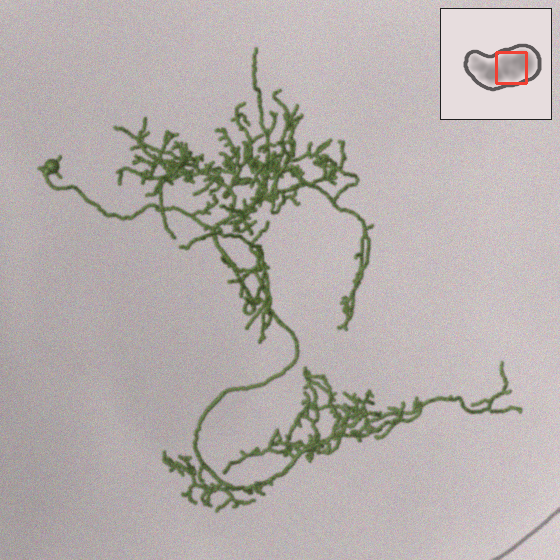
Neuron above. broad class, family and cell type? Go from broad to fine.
central-brain intrinsic neuron; hemilineage VLPl&p1_posterior; CL259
